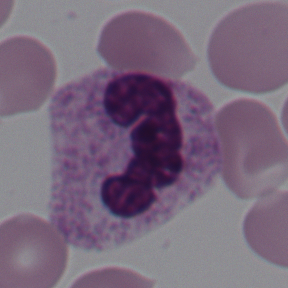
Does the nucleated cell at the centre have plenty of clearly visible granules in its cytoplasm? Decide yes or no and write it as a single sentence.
Yes, granules are visible in large numbers in its cytoplasm.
